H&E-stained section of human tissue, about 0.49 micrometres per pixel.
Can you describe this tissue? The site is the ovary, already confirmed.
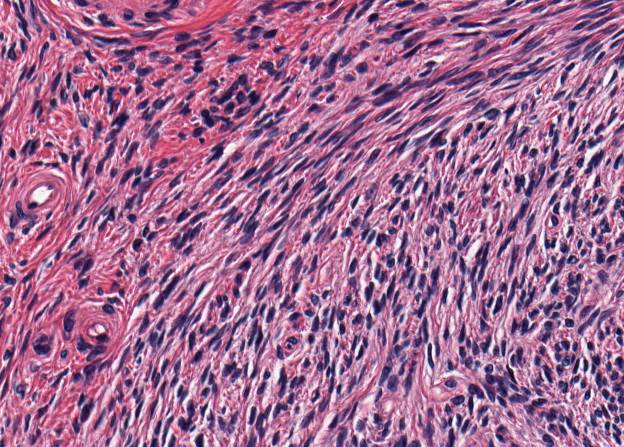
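Look at the nuclei first: most are elongated, dark-staining and tapered at their ends. These spindle cells have scant pale pink cytoplasm, and their borders are indistinct. Along the left edge are small vessels with narrow lumens and thick concentric pink walls.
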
